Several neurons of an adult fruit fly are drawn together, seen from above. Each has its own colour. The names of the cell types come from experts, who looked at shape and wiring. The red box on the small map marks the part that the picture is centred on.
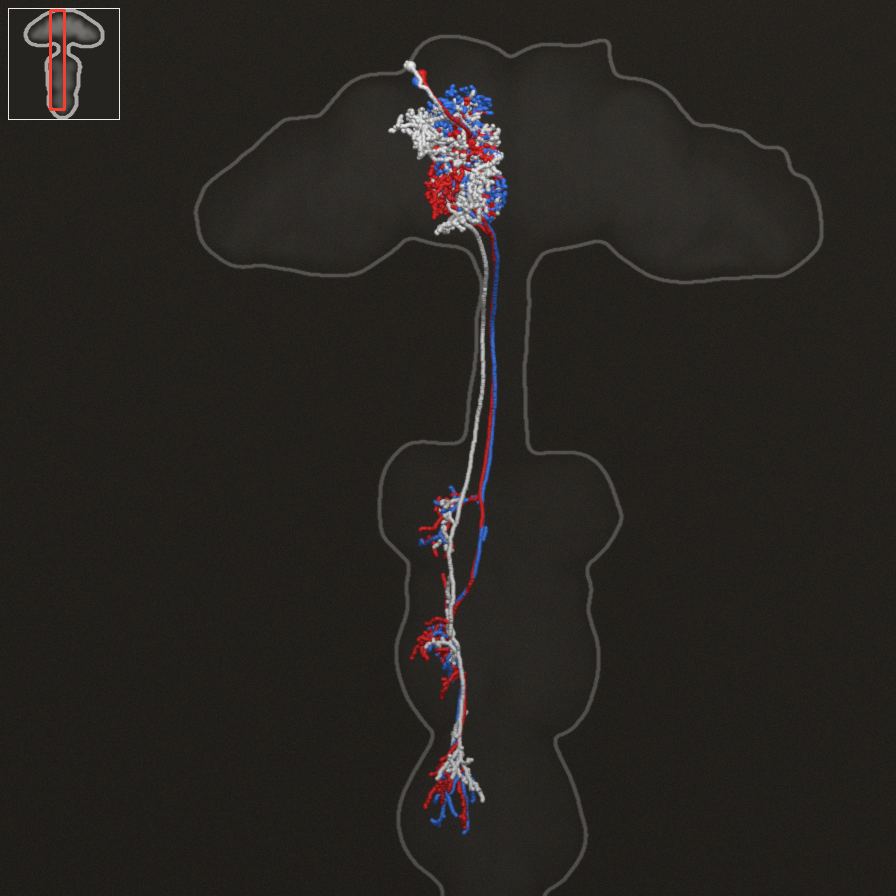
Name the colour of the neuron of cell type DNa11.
white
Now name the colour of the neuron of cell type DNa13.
blue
